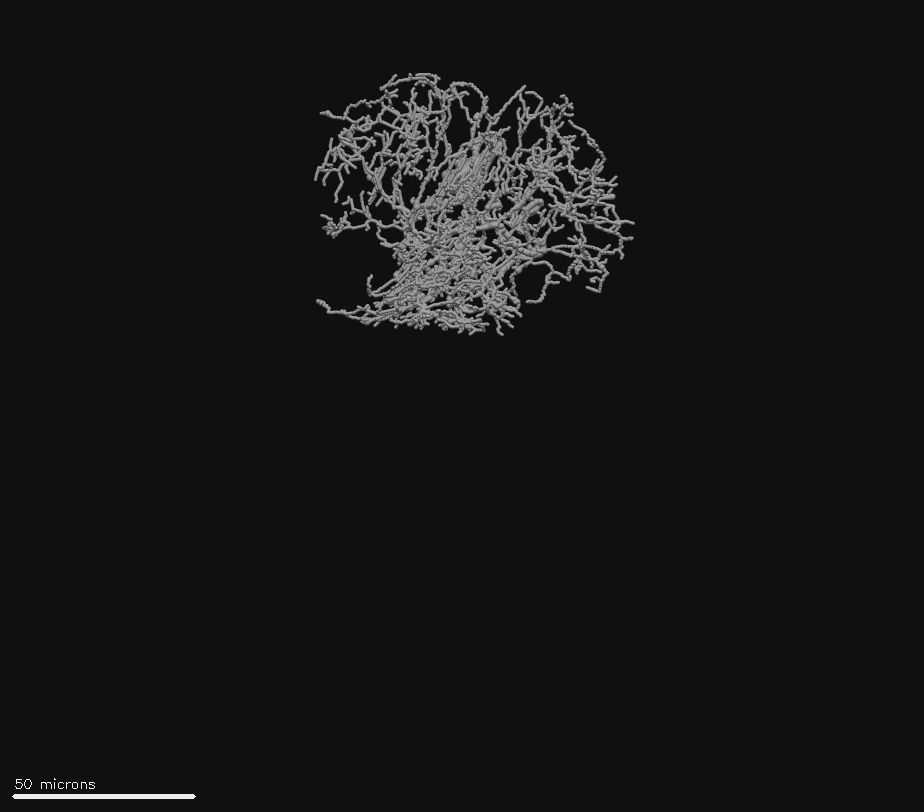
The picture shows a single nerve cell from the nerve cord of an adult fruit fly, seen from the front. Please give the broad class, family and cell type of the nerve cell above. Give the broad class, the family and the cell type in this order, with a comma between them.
efferent neuron of the nerve cord, hemilineage 00B, EN00B004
